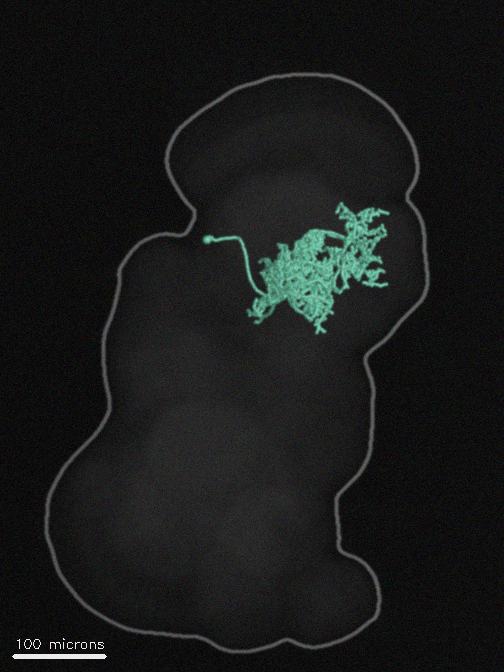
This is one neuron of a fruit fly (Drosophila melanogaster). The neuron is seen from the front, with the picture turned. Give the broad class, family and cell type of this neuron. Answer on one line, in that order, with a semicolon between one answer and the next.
central-brain intrinsic neuron; MBON; MBON20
